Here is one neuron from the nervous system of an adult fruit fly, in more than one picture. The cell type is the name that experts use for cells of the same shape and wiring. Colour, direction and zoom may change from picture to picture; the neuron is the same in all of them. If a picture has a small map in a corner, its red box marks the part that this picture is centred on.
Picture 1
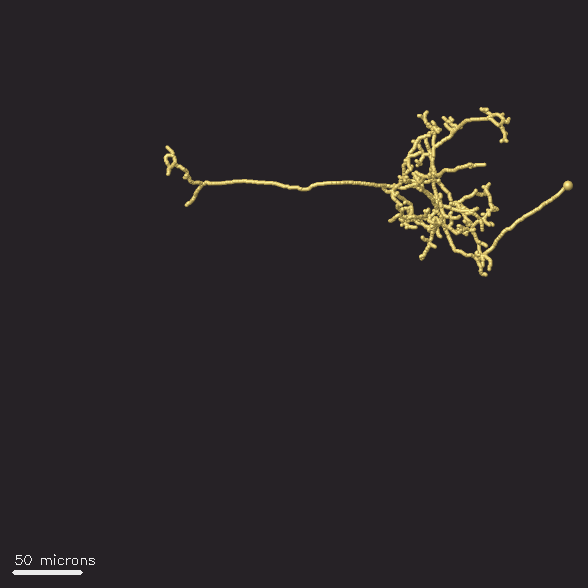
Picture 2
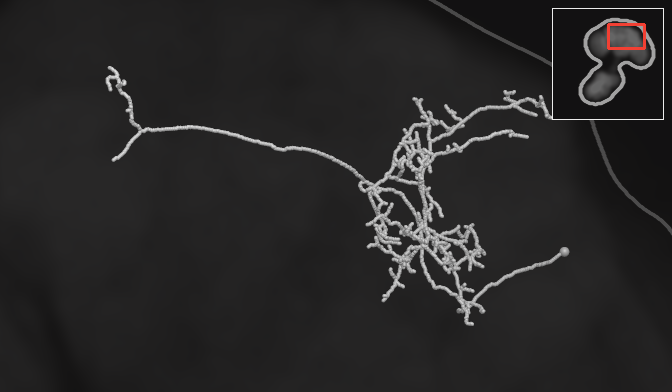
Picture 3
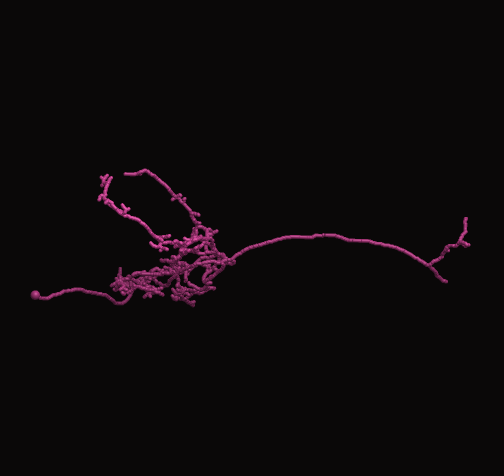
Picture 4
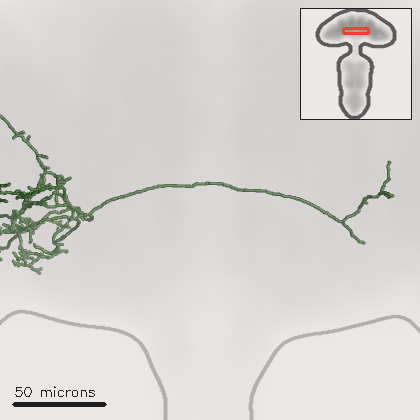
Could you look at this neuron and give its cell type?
CL254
